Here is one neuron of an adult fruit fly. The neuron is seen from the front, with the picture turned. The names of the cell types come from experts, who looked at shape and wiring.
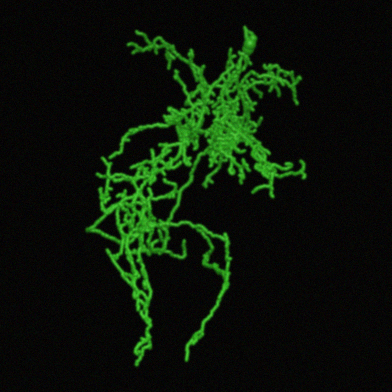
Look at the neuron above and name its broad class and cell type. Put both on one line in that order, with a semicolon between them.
central-brain intrinsic neuron; GNG495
